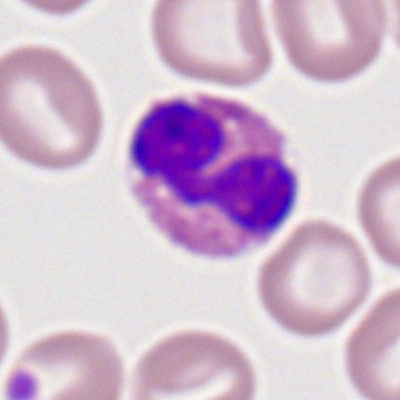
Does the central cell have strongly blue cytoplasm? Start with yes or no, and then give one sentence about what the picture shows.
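No. The cytoplasm is pink rather than blue.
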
